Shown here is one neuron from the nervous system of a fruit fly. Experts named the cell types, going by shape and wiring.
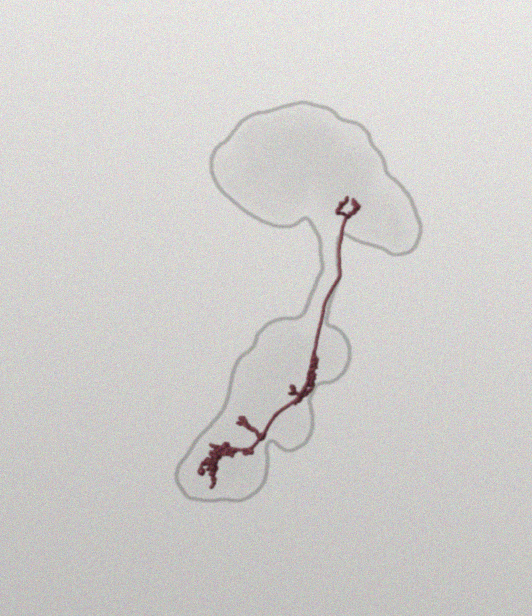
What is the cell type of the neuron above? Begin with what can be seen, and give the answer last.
In this view it is taller than it is wide. It is an ascending neuron. It is of cell type AN05B053.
